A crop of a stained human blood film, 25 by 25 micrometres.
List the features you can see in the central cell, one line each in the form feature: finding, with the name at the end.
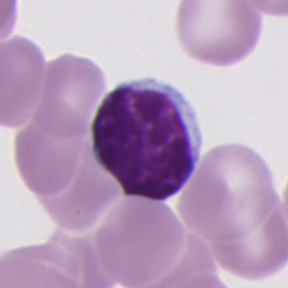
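Position: nucleus off-centre, toward the lower left
Outline: nucleus oval
Size: nucleus about 10 by 8 micrometres
Area: nucleus fills about 80% of the cell
Chromatin: dark purple, coarsely clumped
Cytoplasm: thin crescent, mainly along the upper right side
Colour: cytoplasm pale greyish blue
Name: typical lymphocyte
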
